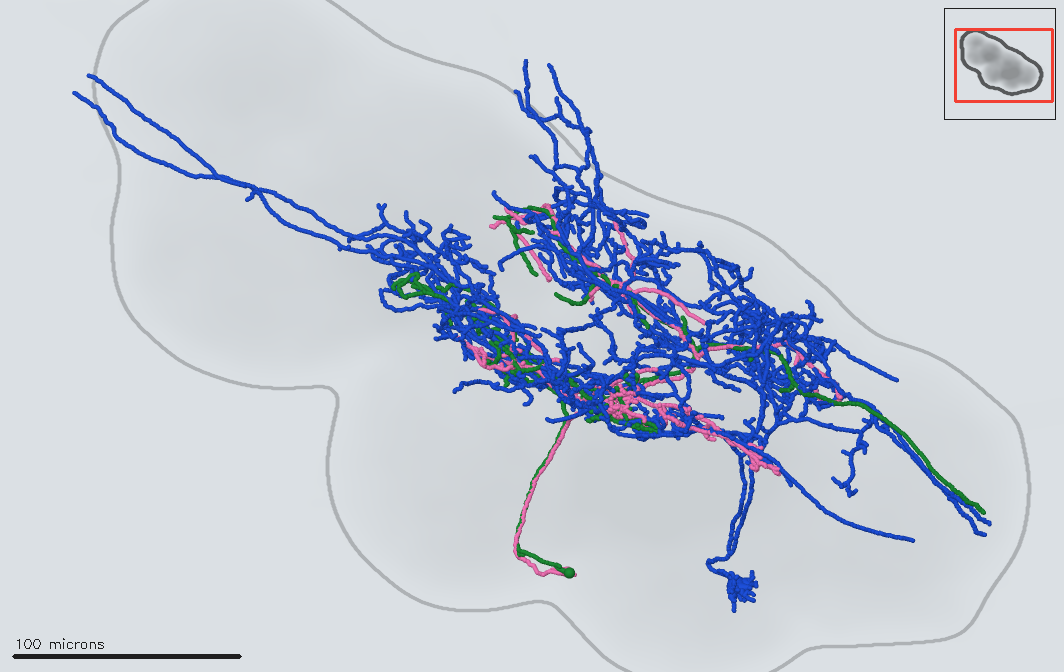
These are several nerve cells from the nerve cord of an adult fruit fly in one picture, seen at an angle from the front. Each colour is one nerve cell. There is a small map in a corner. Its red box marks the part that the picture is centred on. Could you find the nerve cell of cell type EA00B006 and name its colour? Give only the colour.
blue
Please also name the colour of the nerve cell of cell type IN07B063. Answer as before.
pink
